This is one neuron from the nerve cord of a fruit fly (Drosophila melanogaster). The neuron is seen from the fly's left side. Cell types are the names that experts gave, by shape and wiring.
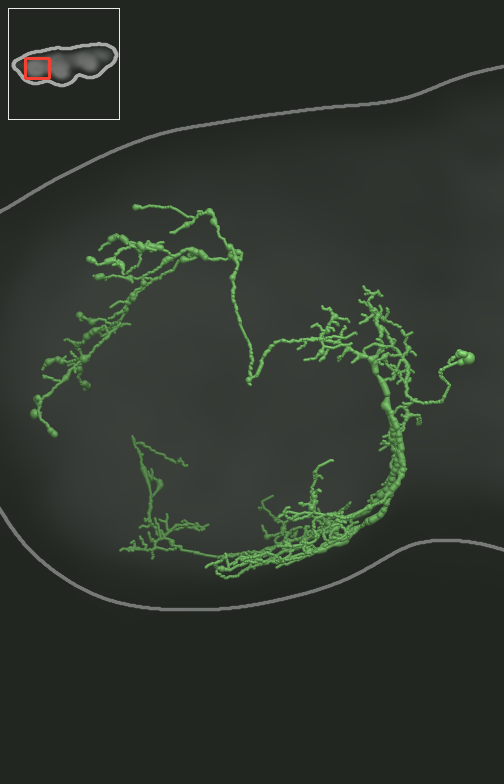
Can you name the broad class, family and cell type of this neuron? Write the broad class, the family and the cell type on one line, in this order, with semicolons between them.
nerve-cord intrinsic neuron; hemilineage 03A; IN03A054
